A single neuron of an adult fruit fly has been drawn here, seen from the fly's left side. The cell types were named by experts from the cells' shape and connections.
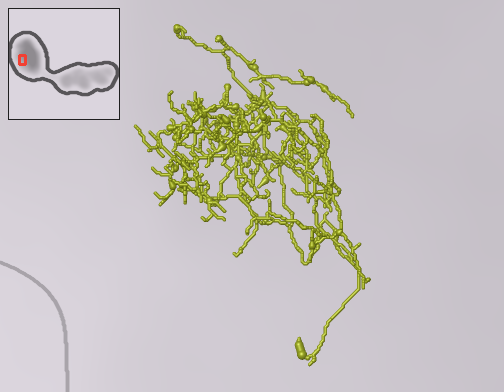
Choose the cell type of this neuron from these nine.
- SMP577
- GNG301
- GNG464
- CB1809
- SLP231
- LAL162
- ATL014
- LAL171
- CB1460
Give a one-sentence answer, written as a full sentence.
The cell type that fits this neuron is CB1460.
